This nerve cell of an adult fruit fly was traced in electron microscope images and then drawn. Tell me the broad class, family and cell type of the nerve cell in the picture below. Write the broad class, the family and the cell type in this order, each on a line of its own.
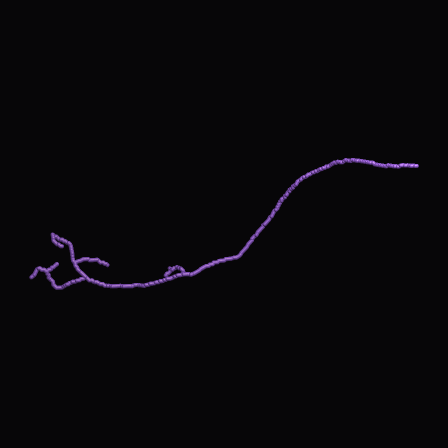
sensory neuron entering the nerve cord
class gustatory
WG1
